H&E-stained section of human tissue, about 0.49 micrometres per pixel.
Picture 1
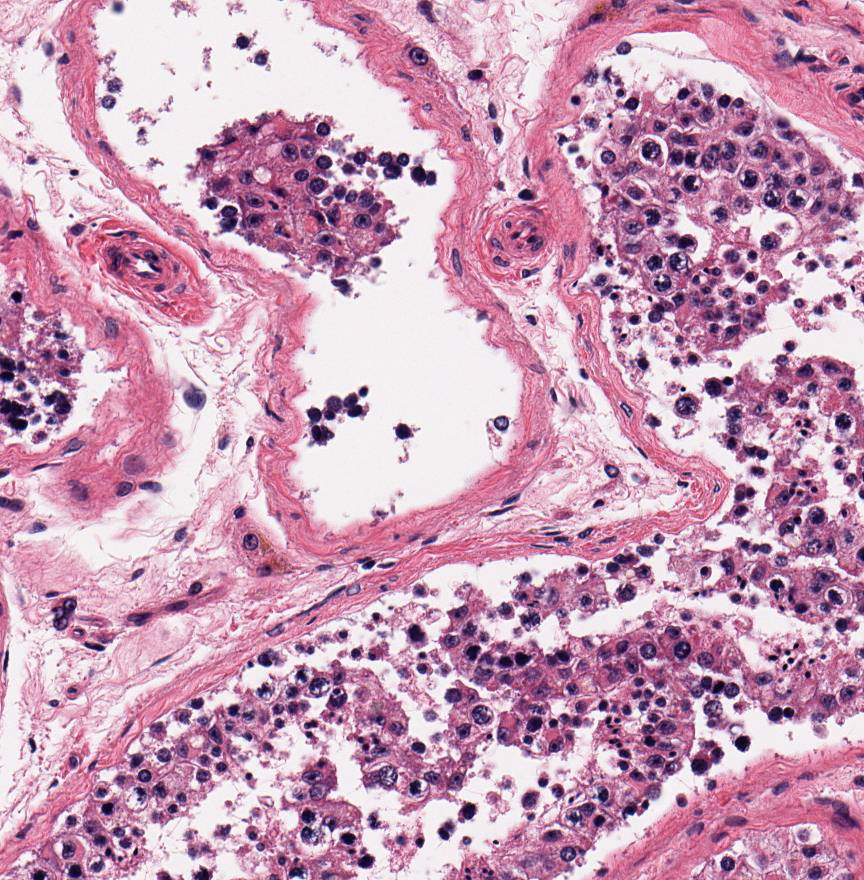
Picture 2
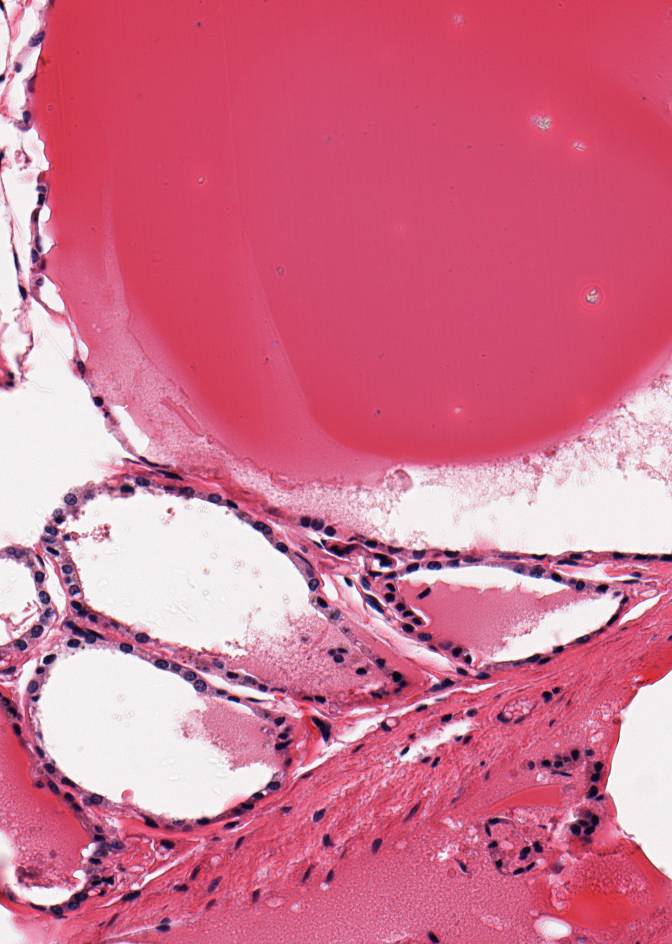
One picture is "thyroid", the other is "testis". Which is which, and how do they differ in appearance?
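Testis is picture 1, thyroid picture 2. In the testis, large rounded-to-angular units each have their own thick, wavy, eosinophilic wall with flattened spindle nuclei. Those on the right and lower parts are full of loosely cohesive cells, many free in the lumen, among many small, dark, condensed nuclei.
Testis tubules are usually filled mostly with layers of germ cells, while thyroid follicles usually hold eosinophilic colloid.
In the thyroid, smooth, evenly pink material fills a large space across most of the upper half. Its left edge is lined by one layer of flattened cells with thin, dark nuclei, and the smaller rounded spaces below have one layer of cuboidal cells with small, round, dark nuclei.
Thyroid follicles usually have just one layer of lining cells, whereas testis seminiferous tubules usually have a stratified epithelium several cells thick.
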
